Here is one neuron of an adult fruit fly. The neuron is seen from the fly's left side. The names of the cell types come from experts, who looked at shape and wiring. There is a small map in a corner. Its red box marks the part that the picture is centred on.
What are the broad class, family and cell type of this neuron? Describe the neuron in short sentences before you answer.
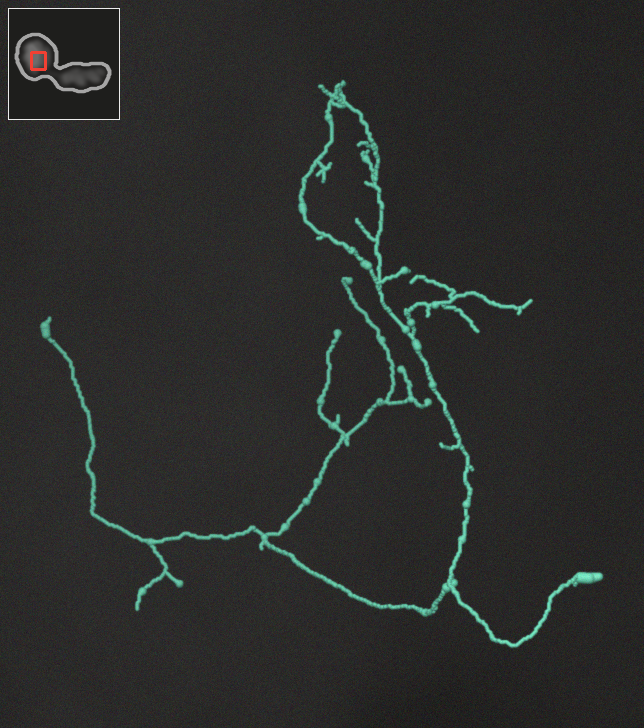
Its cell body lies at the lower right of the picture. As drawn here it is about as wide as it is tall. Its broad class is central-brain intrinsic neuron. The family is hemilineage LB19. It is of cell type PS335.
